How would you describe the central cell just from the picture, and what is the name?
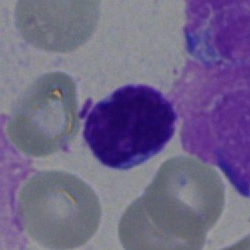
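Checking the outline, the cell is roughly round, its edge slightly bumpy and irregular. The nucleus fills almost all of it, with dense, dark purple, coarsely clumped chromatin. Pale blue cytoplasm shows only as a thin rim, mostly along the lower edge. The cell is a lymphocyte.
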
